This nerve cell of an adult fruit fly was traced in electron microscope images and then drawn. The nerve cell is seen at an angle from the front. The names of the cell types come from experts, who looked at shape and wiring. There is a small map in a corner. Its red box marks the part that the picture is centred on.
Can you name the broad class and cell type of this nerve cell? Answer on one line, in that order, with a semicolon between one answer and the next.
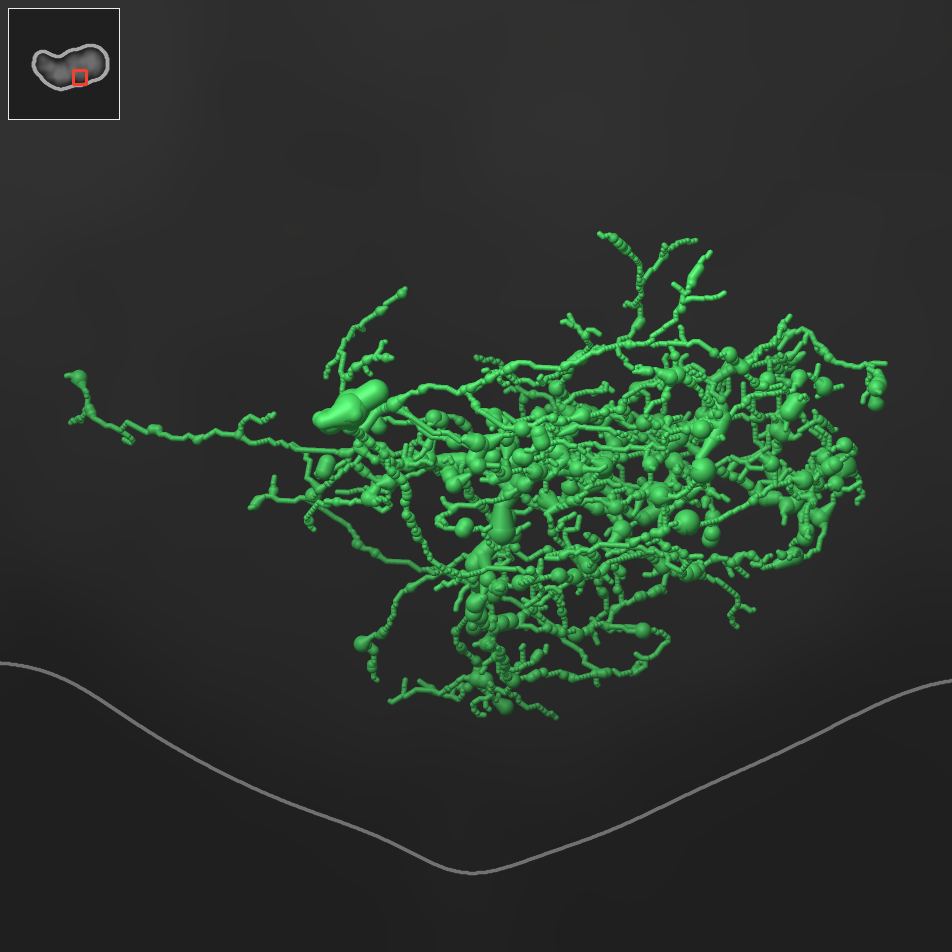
central-brain intrinsic neuron; GNG207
